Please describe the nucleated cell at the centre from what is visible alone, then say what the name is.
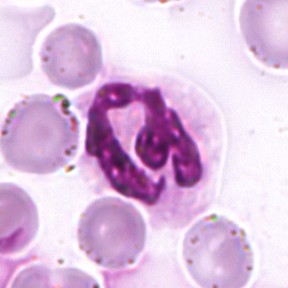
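The outline of the cell is roughly round and smooth. Its nuclear chromatin is dark purple and densely clumped. The cytoplasm is plentiful and pale pinkish-lilac, and it contains no large orange-red granules. The cell is a segmented neutrophil.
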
